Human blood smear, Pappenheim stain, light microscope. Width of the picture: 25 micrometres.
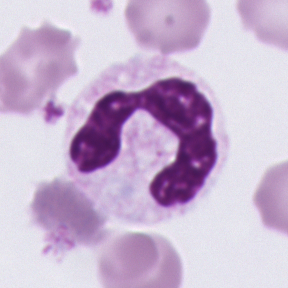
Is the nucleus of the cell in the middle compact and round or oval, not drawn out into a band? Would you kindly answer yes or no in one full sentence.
No, it is a curved band without separate lobes that the nucleus forms.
